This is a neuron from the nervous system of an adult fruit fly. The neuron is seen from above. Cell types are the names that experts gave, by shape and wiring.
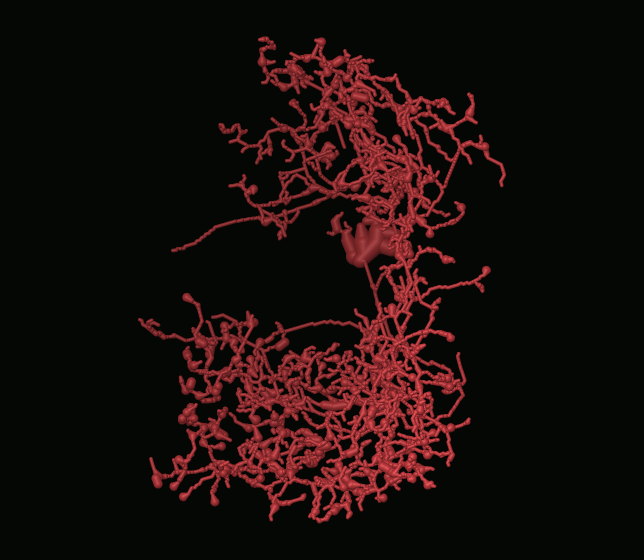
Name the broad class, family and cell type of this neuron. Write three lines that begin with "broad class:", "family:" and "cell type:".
broad class: nerve-cord intrinsic neuron
family: hemilineage 01B
cell type: IN01B003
